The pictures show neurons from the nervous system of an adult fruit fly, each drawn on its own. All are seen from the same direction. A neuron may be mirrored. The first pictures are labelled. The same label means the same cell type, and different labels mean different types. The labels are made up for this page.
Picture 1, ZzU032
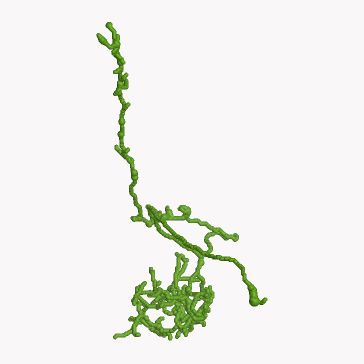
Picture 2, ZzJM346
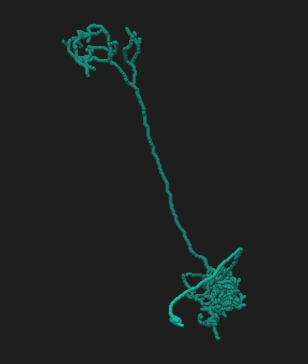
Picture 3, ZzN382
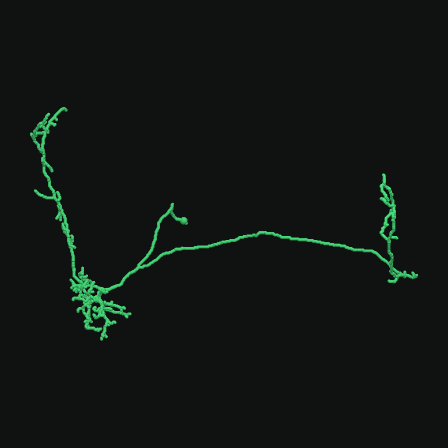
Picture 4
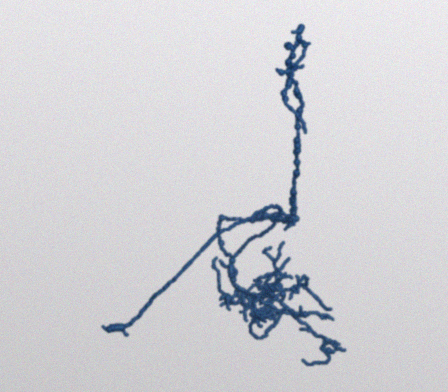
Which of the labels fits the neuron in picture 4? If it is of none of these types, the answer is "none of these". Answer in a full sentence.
It belongs to ZzU032.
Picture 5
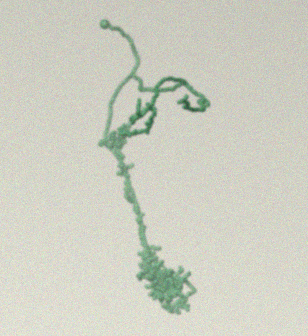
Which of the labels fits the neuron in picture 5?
It belongs to none of these.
